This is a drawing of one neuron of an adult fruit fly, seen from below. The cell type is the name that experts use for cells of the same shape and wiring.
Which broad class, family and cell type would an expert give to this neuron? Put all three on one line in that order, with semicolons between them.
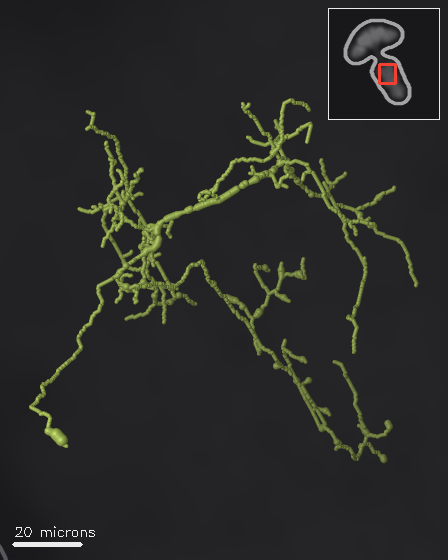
nerve-cord intrinsic neuron; hemilineage 12A; IN12A062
